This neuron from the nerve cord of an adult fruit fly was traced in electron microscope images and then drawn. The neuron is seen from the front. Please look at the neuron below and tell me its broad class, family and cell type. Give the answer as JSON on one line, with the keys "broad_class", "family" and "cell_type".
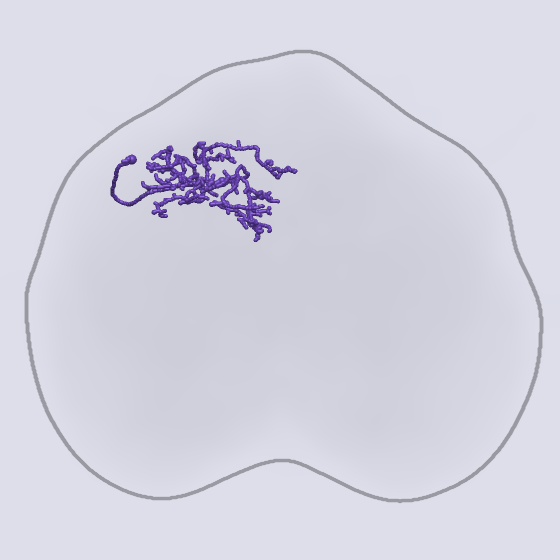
{"broad_class": "nerve-cord intrinsic neuron", "family": "hemilineage 11B", "cell_type": "IN11B025"}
